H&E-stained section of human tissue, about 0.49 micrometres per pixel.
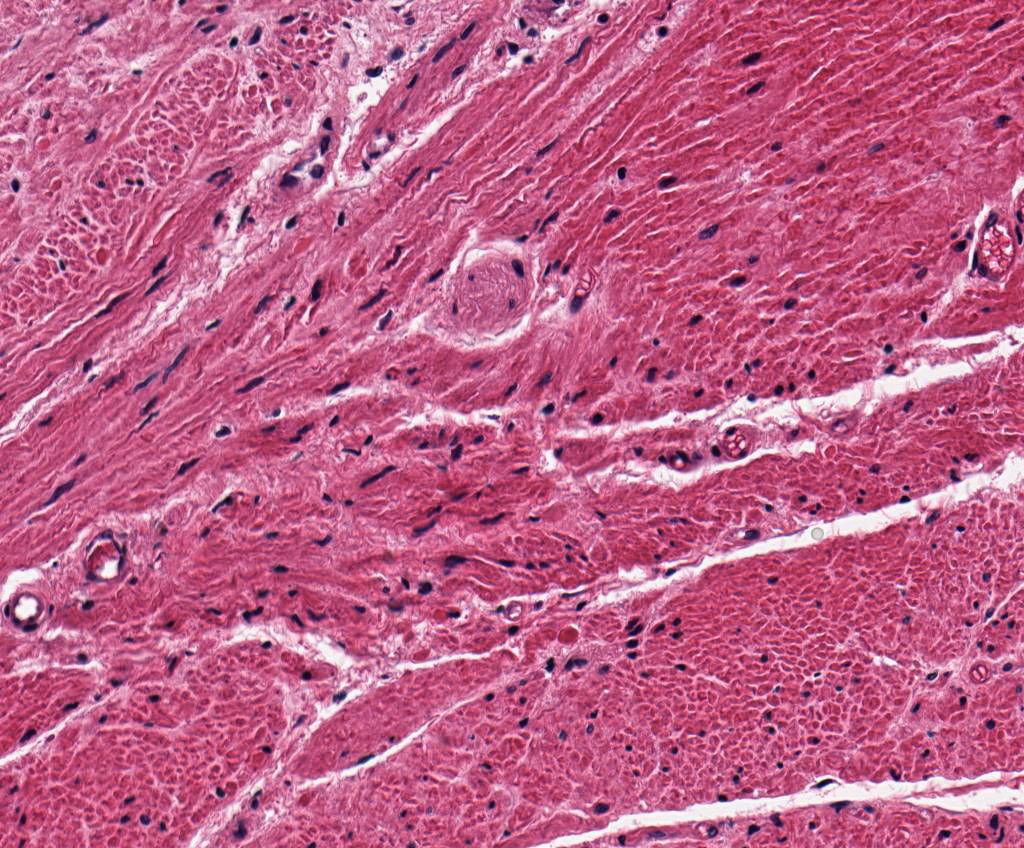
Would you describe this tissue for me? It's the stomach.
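Lower down, most fibres are cut across, giving a finely stippled red surface. In the lengthwise-cut fibres the nuclei are small, dark and elongated along them. Cytoplasm's a deep, even pink-red. Just above centre lies one round profile, pale-rimmed, concentric and fibrillar inside.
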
